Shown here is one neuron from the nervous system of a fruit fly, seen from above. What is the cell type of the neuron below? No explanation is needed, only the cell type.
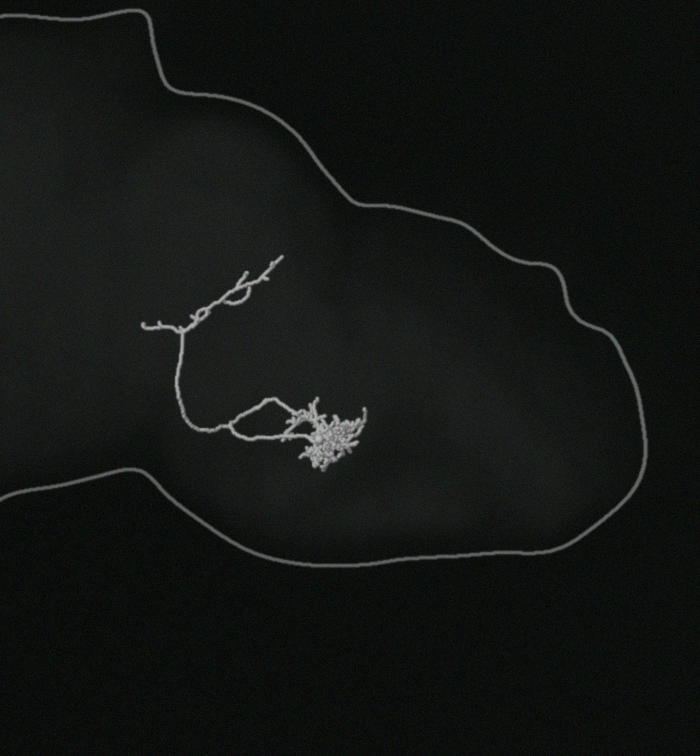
LC11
